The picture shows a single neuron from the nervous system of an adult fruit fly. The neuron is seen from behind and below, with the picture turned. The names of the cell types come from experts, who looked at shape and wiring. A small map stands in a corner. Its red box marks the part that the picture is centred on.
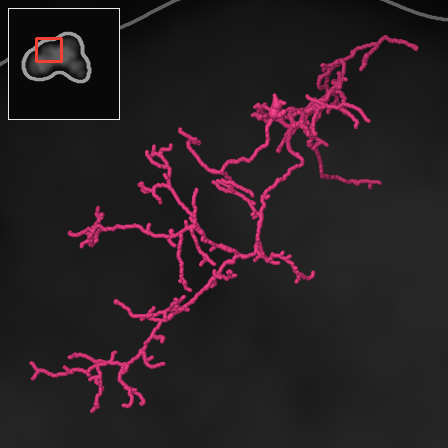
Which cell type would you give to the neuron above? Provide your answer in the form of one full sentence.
The type of this neuron is the cell type GNG260.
